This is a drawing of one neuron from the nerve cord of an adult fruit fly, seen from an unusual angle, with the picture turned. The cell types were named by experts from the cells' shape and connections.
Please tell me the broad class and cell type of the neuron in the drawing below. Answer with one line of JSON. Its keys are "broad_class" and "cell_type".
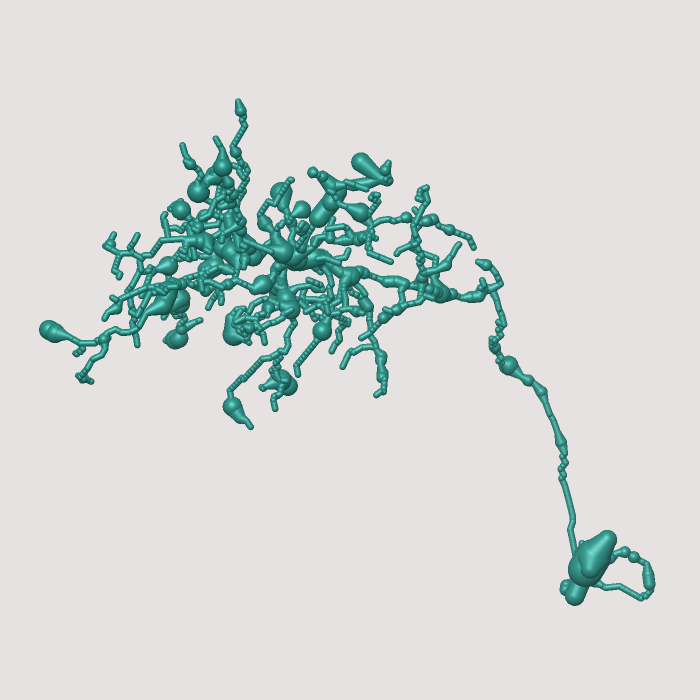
{"broad_class": "nerve-cord intrinsic neuron", "cell_type": "INXXX448"}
